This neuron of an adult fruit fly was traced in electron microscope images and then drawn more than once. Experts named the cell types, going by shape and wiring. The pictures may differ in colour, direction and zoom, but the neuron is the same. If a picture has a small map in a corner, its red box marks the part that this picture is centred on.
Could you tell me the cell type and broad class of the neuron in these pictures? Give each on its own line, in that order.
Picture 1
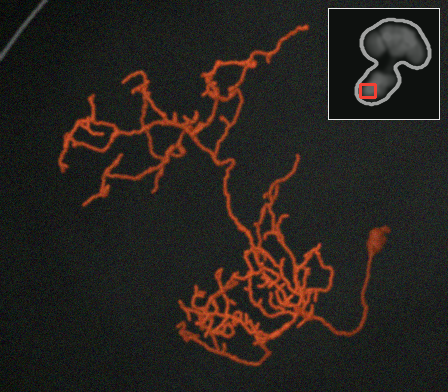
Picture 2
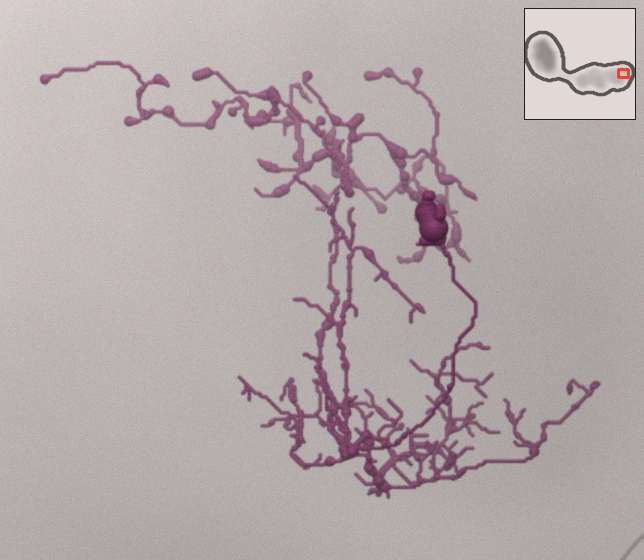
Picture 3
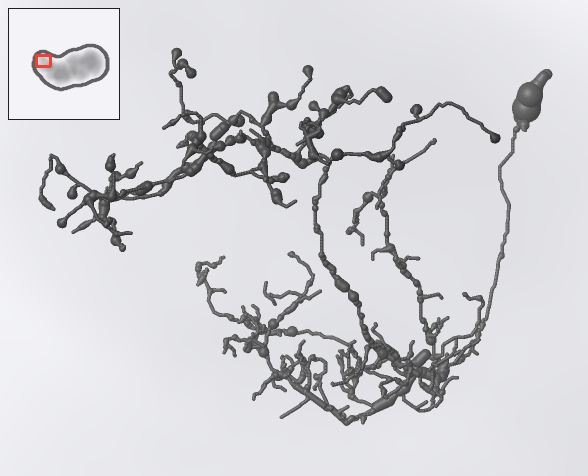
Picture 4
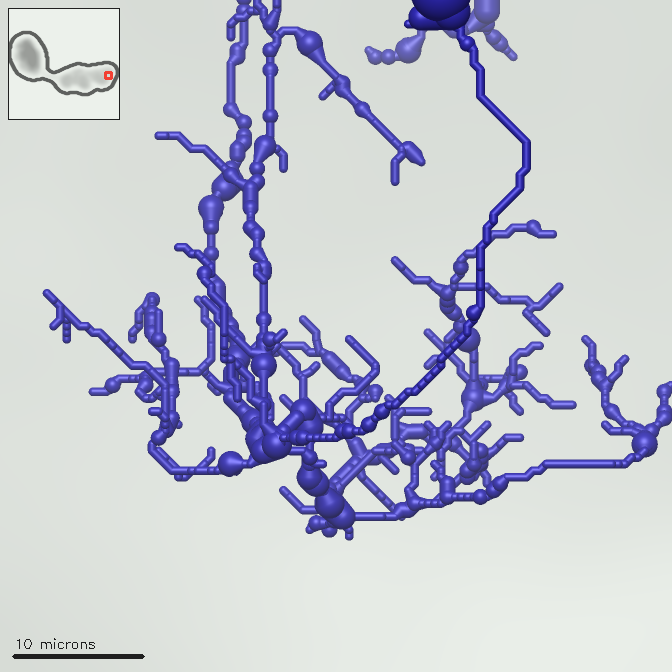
INXXX395
nerve-cord intrinsic neuron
